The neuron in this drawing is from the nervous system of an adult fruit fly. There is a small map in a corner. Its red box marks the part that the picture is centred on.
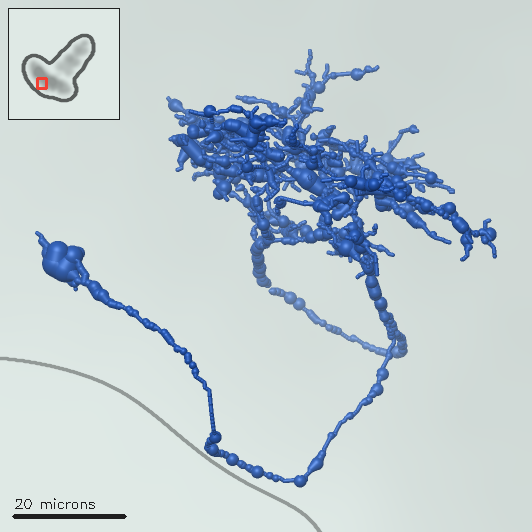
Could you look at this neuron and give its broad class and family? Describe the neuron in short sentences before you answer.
The cell body can be seen on the left of the picture. From left to right in the picture it spans about 85 microns. Dozens of branch ends can be seen. This is a central-brain intrinsic neuron. Its family is hemilineage TRdm.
